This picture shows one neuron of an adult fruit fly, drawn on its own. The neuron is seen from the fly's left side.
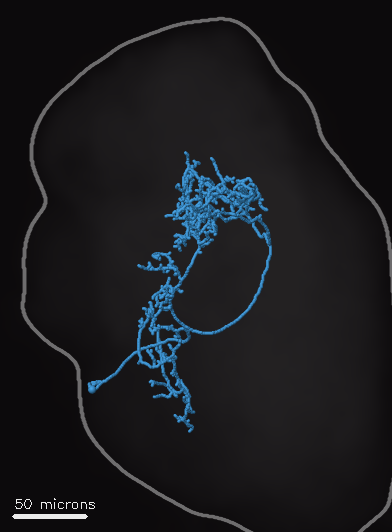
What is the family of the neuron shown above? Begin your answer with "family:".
family: hemilineage LALv1_ventral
